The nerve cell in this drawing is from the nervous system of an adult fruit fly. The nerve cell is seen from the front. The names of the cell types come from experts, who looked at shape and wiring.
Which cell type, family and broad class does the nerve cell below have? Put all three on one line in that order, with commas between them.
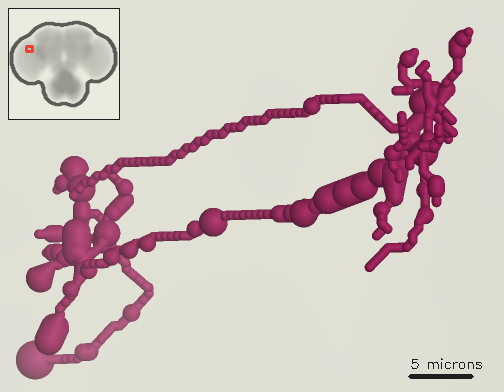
T5a, T, optic-lobe intrinsic neuron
